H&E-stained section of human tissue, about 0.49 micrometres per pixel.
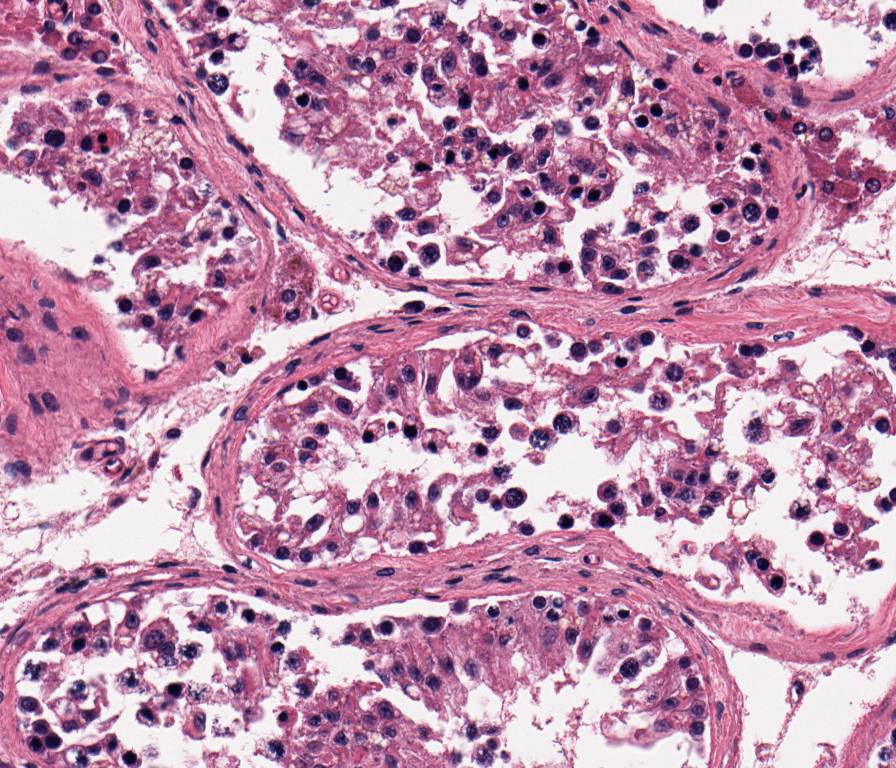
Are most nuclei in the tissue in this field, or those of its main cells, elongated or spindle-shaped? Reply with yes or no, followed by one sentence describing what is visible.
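No. The tubules are filled with many loosely arranged cells with round, dark nuclei.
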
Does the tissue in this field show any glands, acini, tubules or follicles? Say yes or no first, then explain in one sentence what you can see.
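Yes. The field is filled by several rounded and elongated tubule profiles separated by narrow interstitial bands.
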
